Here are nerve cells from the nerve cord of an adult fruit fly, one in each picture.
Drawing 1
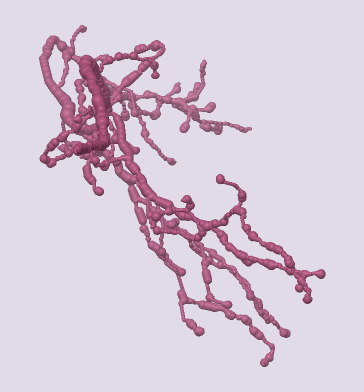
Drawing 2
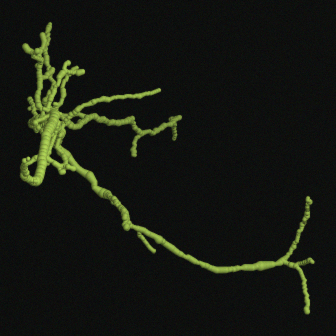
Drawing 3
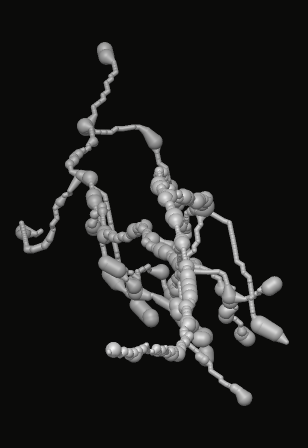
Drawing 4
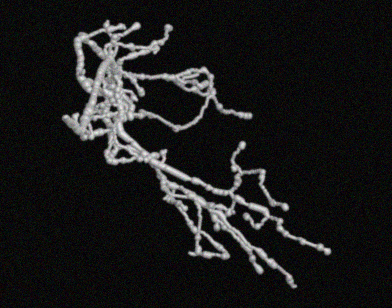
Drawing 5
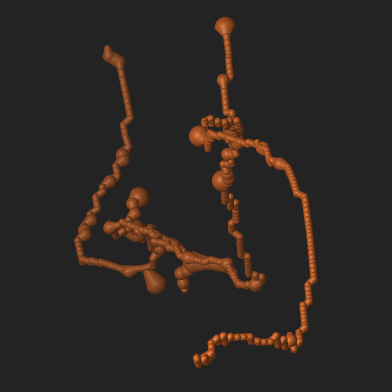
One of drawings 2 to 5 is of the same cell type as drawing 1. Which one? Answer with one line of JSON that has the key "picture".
{"picture": 4}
